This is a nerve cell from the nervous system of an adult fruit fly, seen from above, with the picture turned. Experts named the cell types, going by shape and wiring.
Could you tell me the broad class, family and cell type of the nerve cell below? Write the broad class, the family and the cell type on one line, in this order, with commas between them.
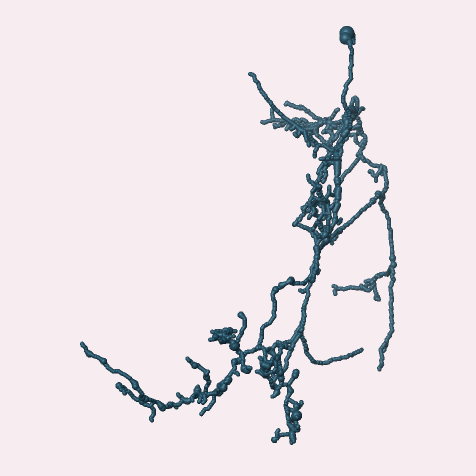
central-brain intrinsic neuron, hemilineage VLPd&p1_posterior, PLP122_a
